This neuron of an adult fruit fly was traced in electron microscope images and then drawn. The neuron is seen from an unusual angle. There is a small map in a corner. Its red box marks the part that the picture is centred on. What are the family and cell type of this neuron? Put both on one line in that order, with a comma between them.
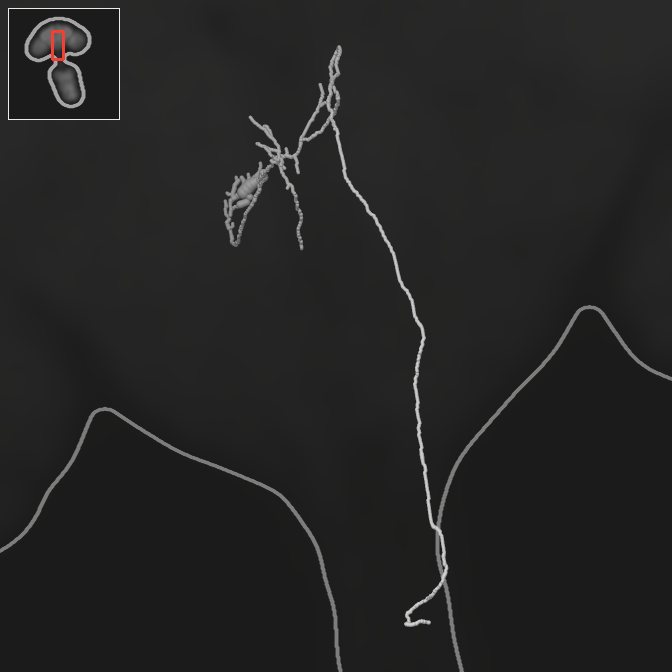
Hugin, Hugin-RG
